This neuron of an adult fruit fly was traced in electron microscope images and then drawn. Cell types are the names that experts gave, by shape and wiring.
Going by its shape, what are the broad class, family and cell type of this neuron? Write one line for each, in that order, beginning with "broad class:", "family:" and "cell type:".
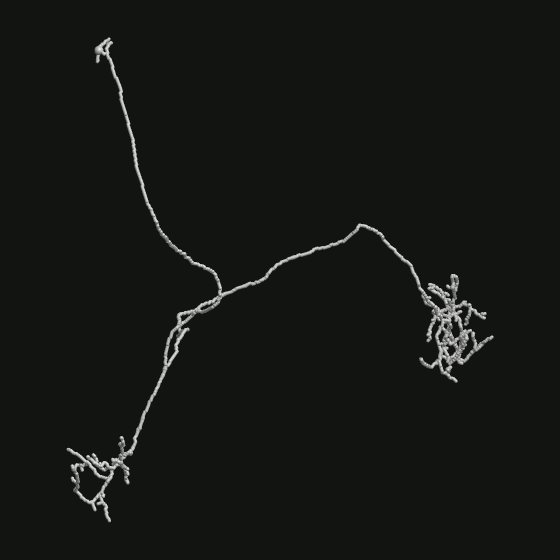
broad class: central-brain intrinsic neuron
family: hemilineage CREa1_ventral
cell type: mAL4A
